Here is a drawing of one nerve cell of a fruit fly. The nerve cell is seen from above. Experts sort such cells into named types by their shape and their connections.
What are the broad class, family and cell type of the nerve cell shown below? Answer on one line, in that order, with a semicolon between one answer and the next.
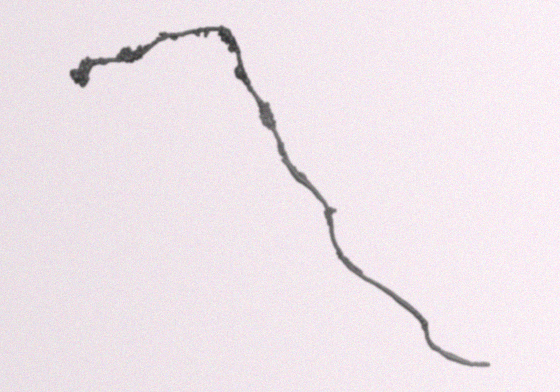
photoreceptor or other optic-lobe sensory neuron; class visual; R7p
